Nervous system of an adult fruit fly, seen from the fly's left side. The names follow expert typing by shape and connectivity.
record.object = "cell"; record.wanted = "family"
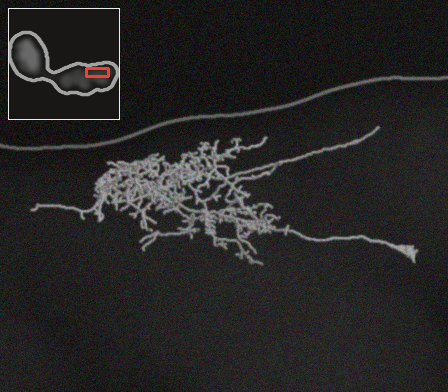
hemilineage 03B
